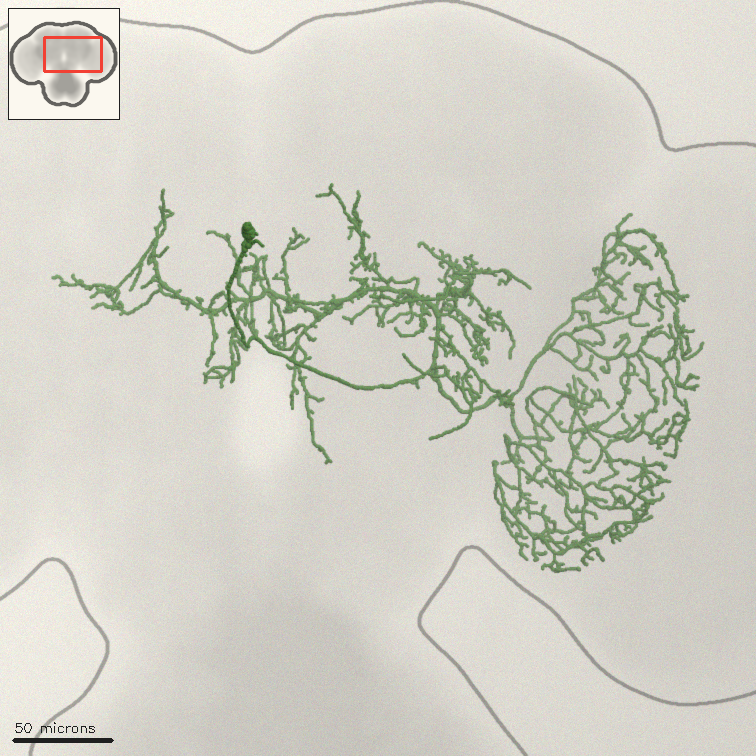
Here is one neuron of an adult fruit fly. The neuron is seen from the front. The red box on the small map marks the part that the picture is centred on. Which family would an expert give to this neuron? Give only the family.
LT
